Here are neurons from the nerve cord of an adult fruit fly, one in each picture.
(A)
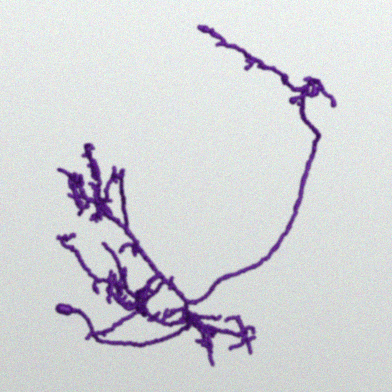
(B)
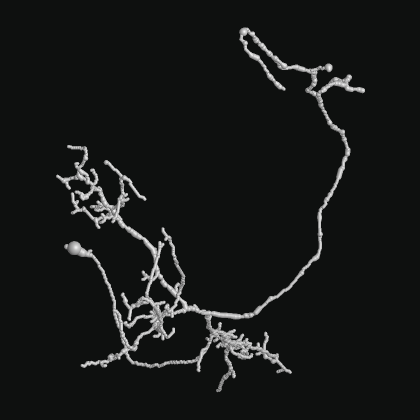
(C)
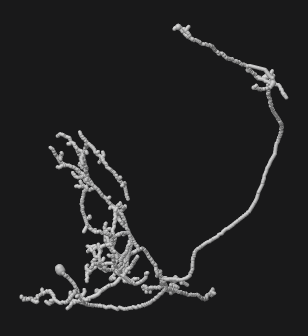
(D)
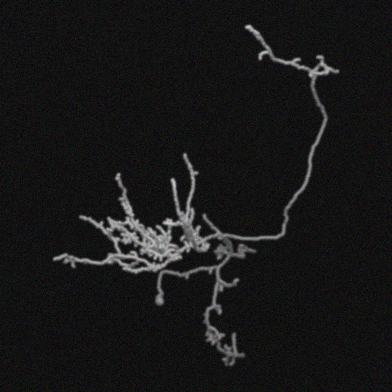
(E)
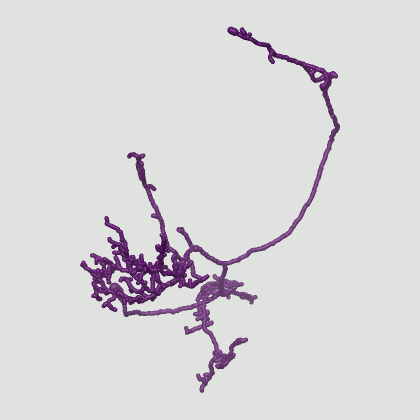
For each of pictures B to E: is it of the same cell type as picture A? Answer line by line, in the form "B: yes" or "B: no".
B: yes
C: yes
D: yes
E: yes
